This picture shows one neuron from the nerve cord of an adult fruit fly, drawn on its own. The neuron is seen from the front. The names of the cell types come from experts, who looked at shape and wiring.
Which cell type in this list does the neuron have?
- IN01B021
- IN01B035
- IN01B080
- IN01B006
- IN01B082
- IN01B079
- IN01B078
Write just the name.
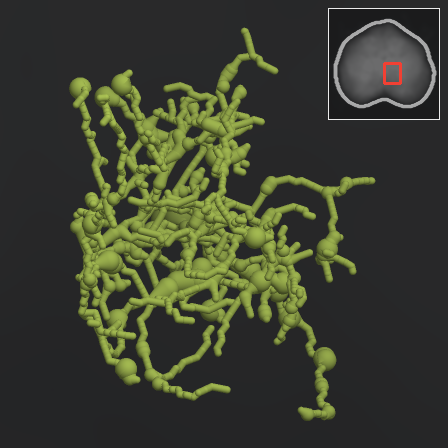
IN01B078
